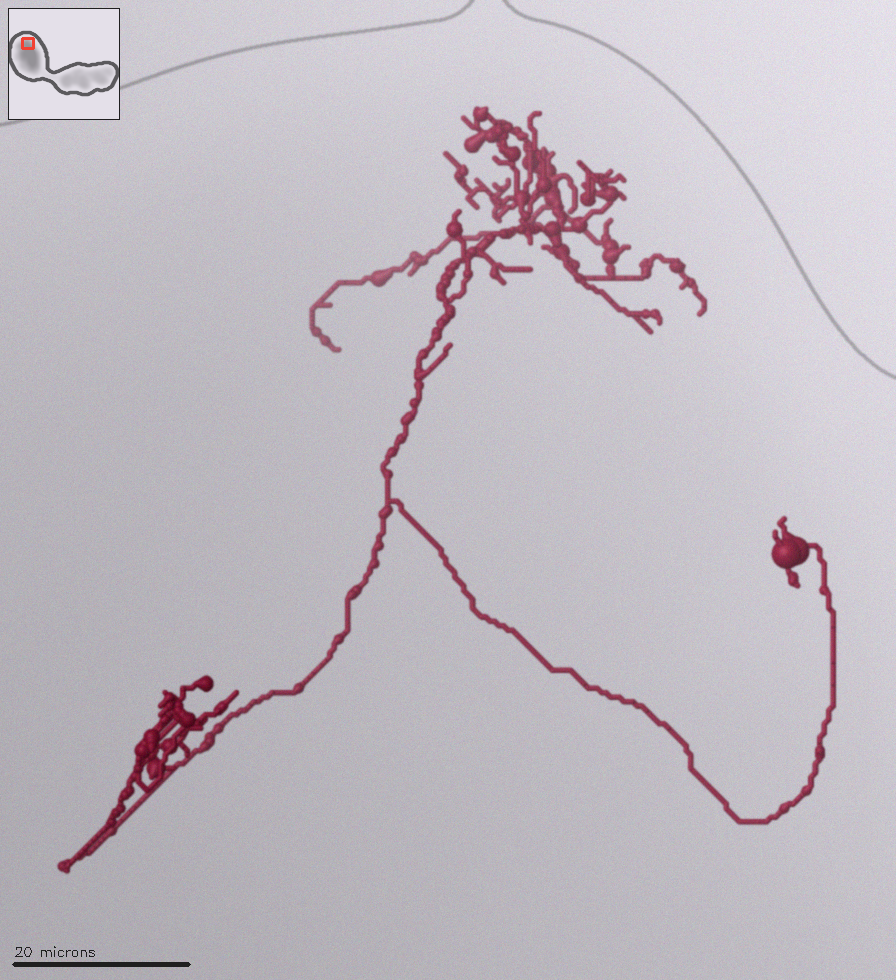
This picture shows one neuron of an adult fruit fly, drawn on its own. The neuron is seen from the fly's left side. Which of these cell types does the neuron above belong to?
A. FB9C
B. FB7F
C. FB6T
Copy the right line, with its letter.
A. FB9C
